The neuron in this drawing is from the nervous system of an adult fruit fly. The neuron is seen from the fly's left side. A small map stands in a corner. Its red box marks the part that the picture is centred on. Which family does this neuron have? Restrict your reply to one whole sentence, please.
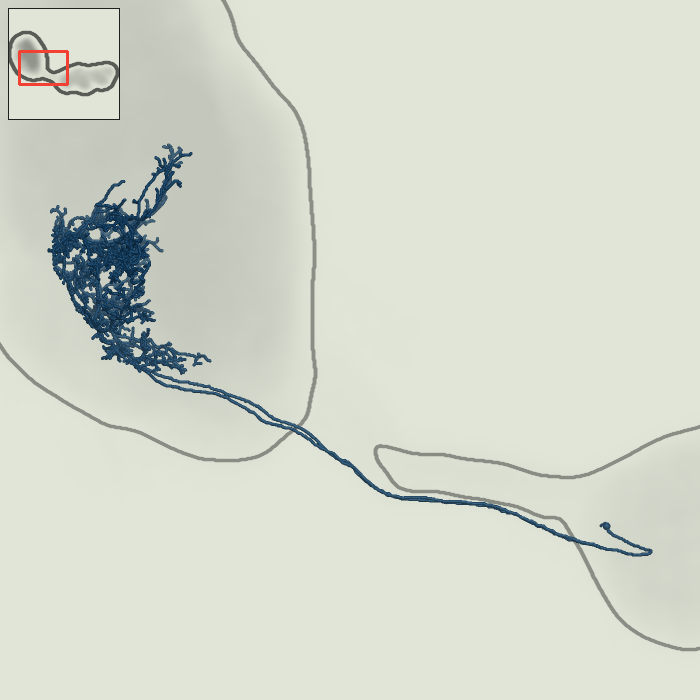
For family, the neuron is given as hemilineage 01A.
